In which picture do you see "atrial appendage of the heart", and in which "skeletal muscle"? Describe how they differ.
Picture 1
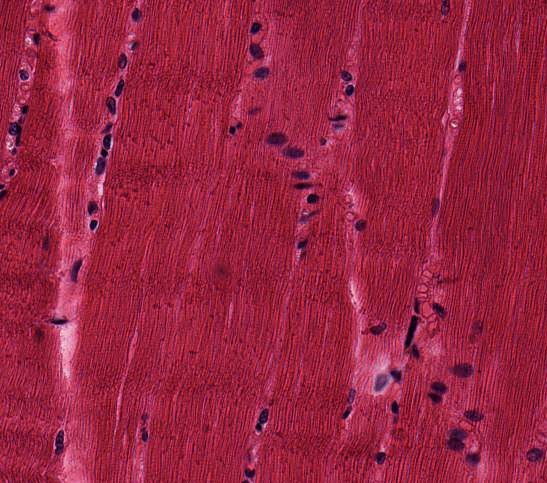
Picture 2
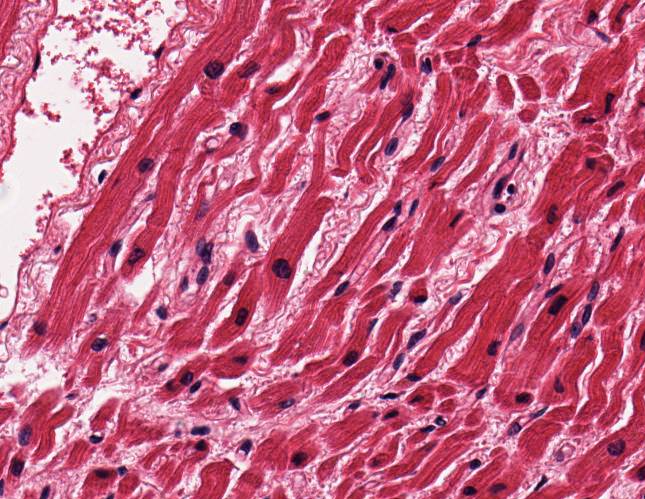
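Skeletal muscle appears in picture 1 and atrial appendage of the heart in picture 2. In the skeletal muscle, the fibre cytoplasm stains an intense deep red-pink, and fine parallel lines run lengthwise within the fibres. Dark purple oval to elongated nuclei lie mainly along the fibre edges and in the spaces between fibres. In the atrial appendage, fibres run mostly diagonally from lower left to upper right, branching and joining neighbours. Their nuclei lie centrally, and pale, loose, wispy connective tissue with small dark elongated nuclei lies between them.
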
